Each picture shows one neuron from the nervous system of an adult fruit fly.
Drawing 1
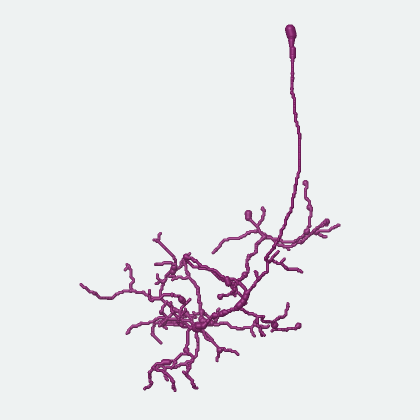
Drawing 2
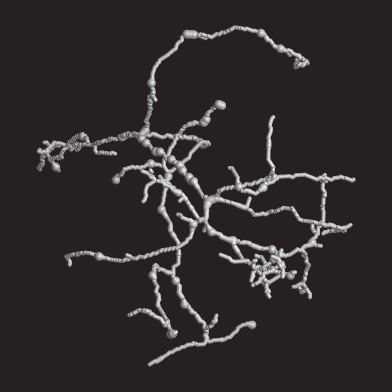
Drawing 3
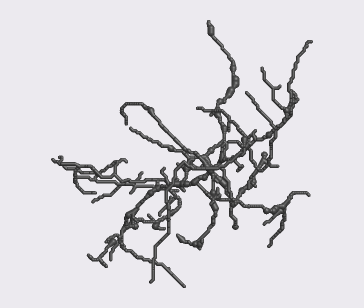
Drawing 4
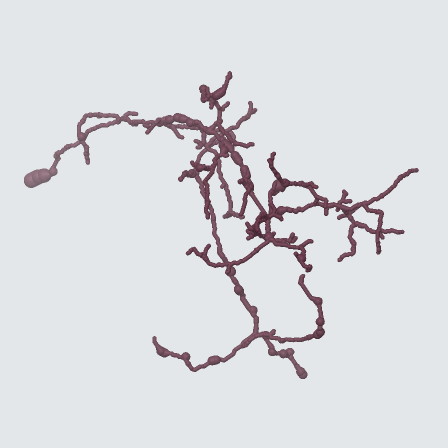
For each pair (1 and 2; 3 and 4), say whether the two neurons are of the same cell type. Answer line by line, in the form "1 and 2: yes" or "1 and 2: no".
1 and 2: yes
3 and 4: no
